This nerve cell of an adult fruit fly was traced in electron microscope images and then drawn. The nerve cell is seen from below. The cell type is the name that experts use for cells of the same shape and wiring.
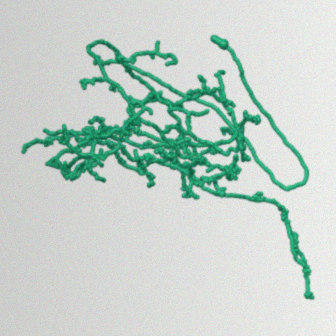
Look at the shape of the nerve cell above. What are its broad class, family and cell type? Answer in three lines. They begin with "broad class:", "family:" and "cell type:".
broad class: central-brain intrinsic neuron
family: hemilineage LHp2
cell type: CB2224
